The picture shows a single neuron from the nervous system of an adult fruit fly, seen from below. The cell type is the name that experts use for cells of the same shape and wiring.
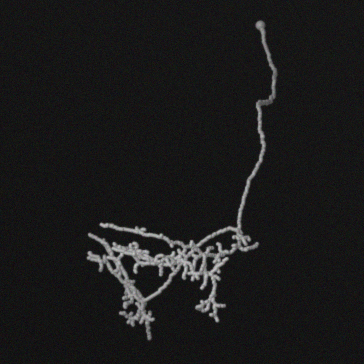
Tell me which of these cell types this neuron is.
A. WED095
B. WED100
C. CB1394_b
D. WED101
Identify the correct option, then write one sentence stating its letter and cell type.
Cell type CB1394_b is what the neuron is, as option C states.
